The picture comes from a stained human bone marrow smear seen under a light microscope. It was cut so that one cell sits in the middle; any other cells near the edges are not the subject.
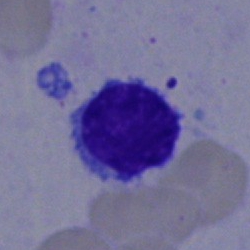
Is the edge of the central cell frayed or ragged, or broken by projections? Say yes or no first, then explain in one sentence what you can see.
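Yes. The border on the lower left side looks frayed with small blebs.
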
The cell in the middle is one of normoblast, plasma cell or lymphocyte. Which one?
lymphocyte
